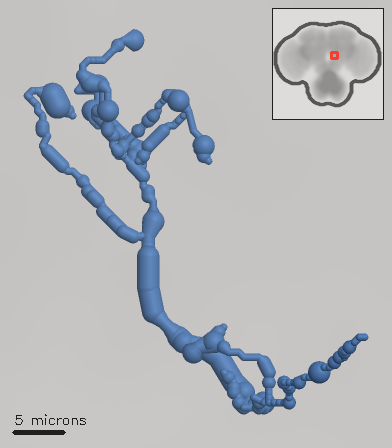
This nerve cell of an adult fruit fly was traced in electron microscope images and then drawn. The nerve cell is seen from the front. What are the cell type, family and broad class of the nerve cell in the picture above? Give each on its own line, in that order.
TRN_VP2
class thermosensory
sensory neuron entering the brain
